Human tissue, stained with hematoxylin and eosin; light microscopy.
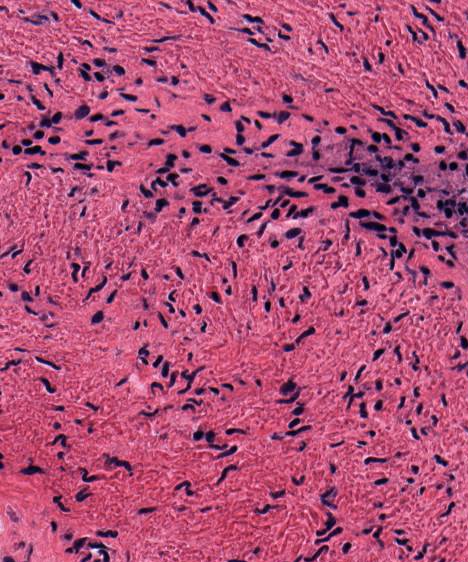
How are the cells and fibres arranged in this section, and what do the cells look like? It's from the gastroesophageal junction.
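The whole field is spindle-cell tissue in a pink fibrillary stroma, and there's no epithelium anywhere. Plenty of the nuclei, particularly in the lower half, are thin, dark and wavy or buckled. Across the upper part, running left to right, there's a band where the nuclei are more crowded, plumper and oval. You can't really separate the cells' cytoplasm from the pink fibres around them.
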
